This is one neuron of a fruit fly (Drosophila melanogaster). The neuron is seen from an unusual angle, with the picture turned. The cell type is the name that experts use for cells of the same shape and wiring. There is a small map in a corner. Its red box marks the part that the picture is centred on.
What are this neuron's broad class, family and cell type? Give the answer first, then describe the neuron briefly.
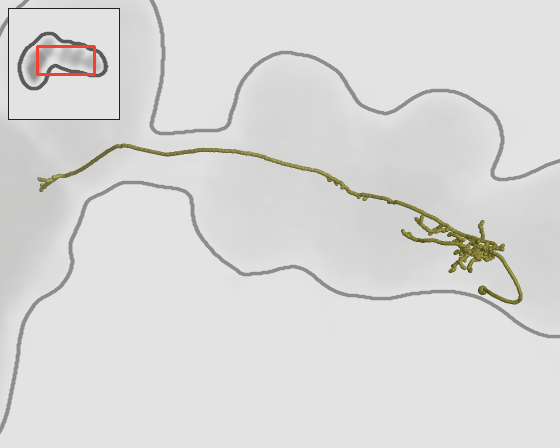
This is an ascending neuron. Its family is hemilineage 19B. The cell type is AN19B099. As drawn here it is more than twice as wide as it is tall.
